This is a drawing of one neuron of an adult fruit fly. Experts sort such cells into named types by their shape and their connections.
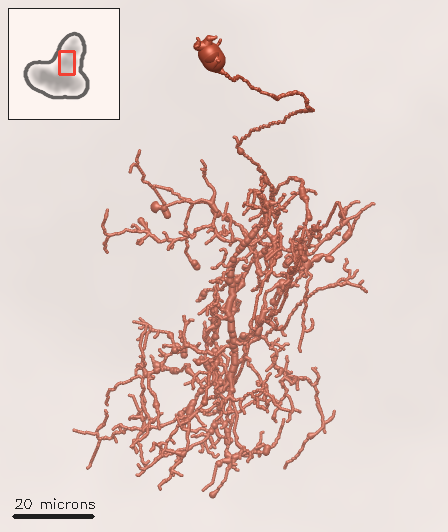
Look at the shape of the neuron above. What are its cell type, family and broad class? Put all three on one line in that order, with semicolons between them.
IN05B032; hemilineage 05B; nerve-cord intrinsic neuron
